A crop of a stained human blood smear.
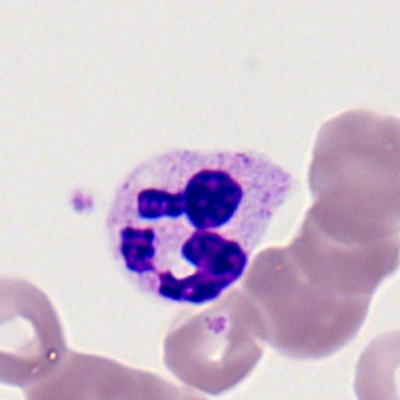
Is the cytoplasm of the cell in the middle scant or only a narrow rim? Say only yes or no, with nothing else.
No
